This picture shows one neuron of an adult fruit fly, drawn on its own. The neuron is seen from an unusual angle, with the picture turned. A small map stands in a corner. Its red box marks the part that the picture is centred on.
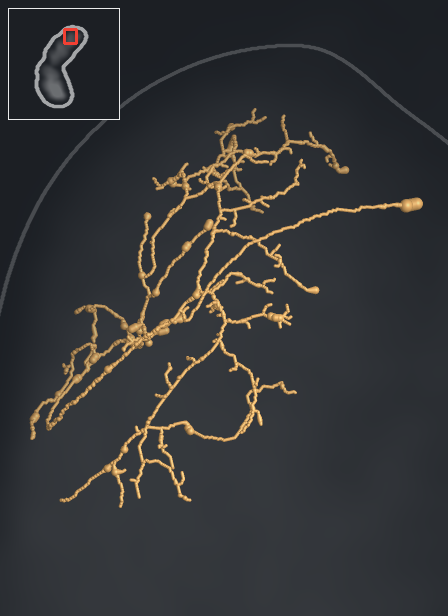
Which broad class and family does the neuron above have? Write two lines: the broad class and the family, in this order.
nerve-cord intrinsic neuron
hemilineage 09A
